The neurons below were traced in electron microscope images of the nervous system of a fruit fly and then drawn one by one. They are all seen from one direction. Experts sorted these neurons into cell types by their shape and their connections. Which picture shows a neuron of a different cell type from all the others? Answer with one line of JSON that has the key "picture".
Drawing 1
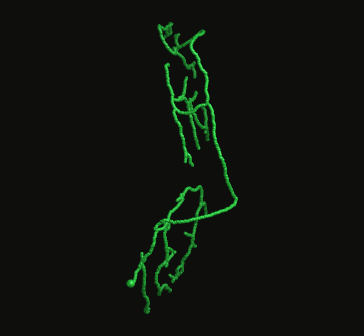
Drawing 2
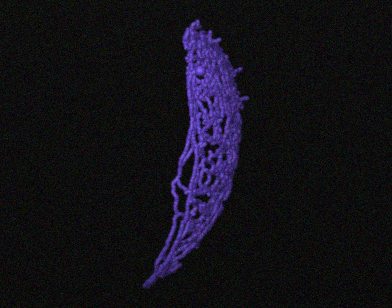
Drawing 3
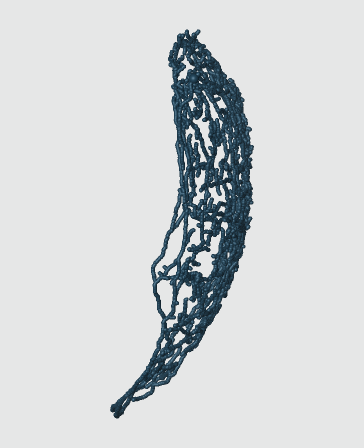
{"picture": 1}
